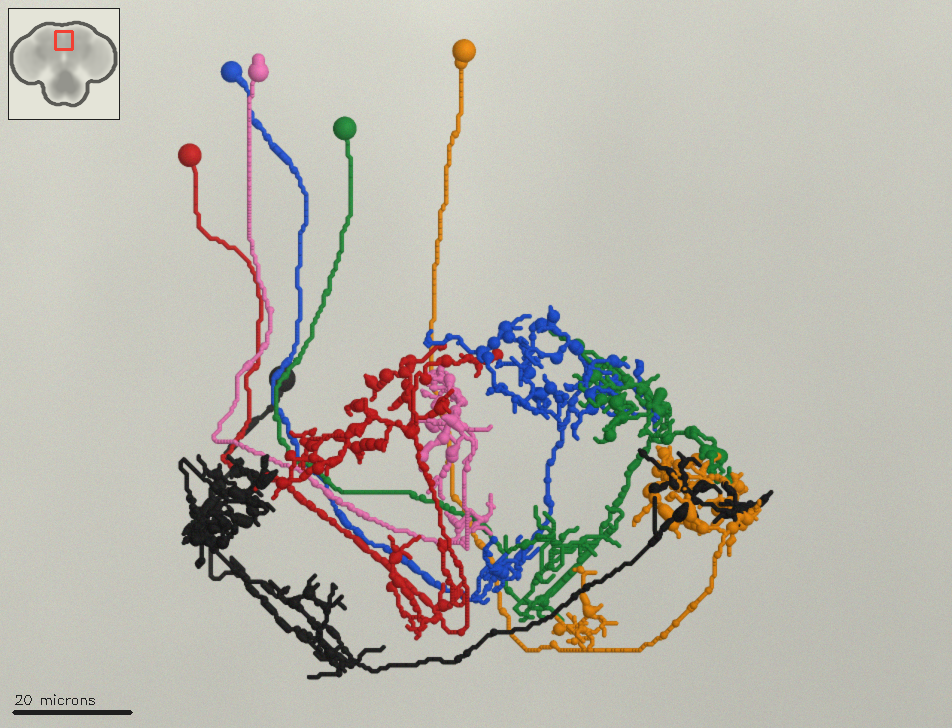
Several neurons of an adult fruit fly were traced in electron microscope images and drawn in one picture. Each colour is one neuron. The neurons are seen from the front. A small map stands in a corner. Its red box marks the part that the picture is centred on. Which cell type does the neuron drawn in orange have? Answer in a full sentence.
The cell type is vDeltaI_a.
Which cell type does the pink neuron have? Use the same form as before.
The cell type is vDeltaK.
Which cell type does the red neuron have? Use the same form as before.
The cell type is vDeltaH.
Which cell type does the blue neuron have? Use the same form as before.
The cell type is vDeltaI_b.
